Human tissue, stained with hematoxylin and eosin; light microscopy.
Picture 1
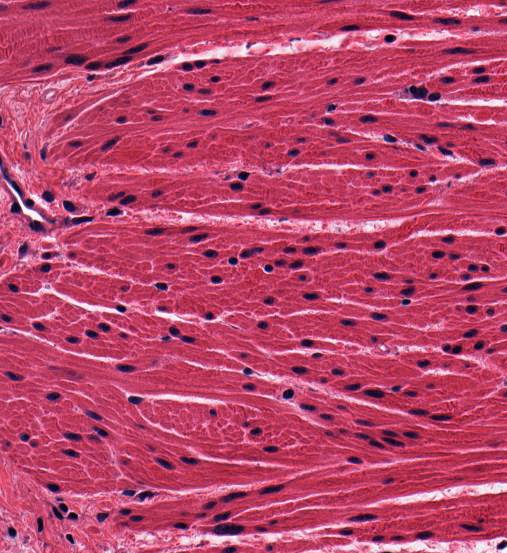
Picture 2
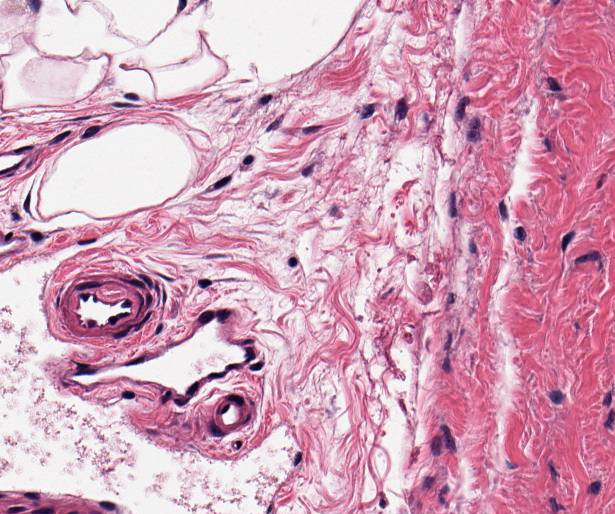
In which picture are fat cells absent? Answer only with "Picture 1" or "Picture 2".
Picture 1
